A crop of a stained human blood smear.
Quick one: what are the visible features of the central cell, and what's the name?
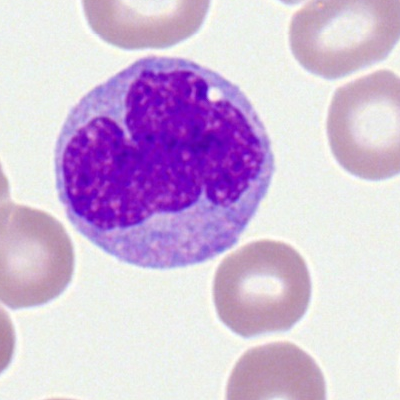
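Irregular and folded, the nucleus is divided by deep notches into lobe-like parts. It fills the upper part of the cell, leaving more cytoplasm below. Dark purple clumped chromatin is broken by many small paler spots. The cytoplasm is pale greyish-blue. The cell is a monocyte.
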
